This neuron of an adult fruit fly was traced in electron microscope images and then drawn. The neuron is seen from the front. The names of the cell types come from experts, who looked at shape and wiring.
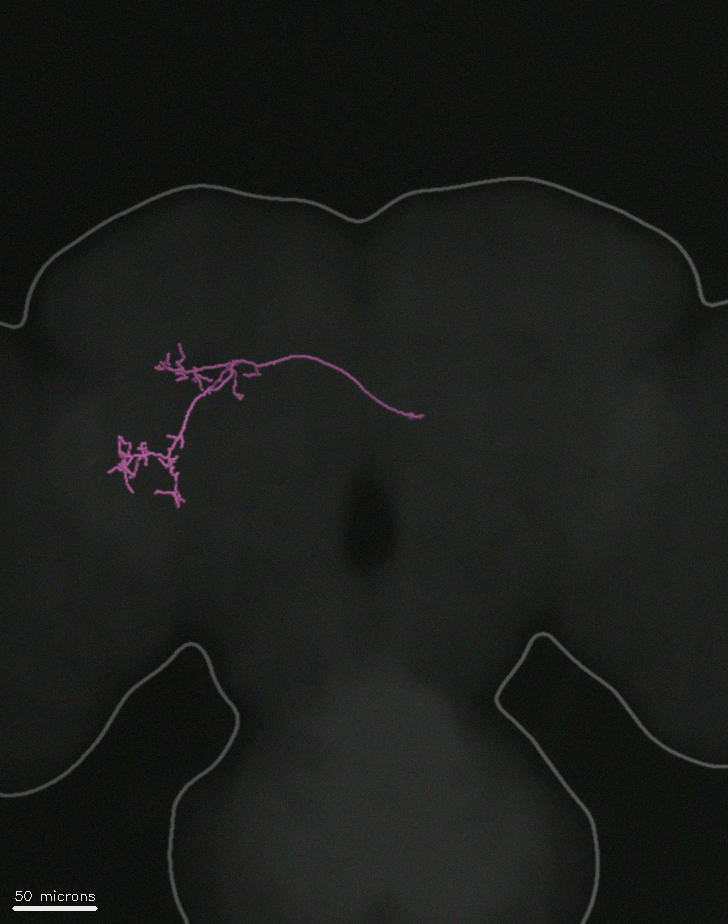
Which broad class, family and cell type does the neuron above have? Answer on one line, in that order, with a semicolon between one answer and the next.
central-brain intrinsic neuron; hemilineage DM6_posterior; CB2995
